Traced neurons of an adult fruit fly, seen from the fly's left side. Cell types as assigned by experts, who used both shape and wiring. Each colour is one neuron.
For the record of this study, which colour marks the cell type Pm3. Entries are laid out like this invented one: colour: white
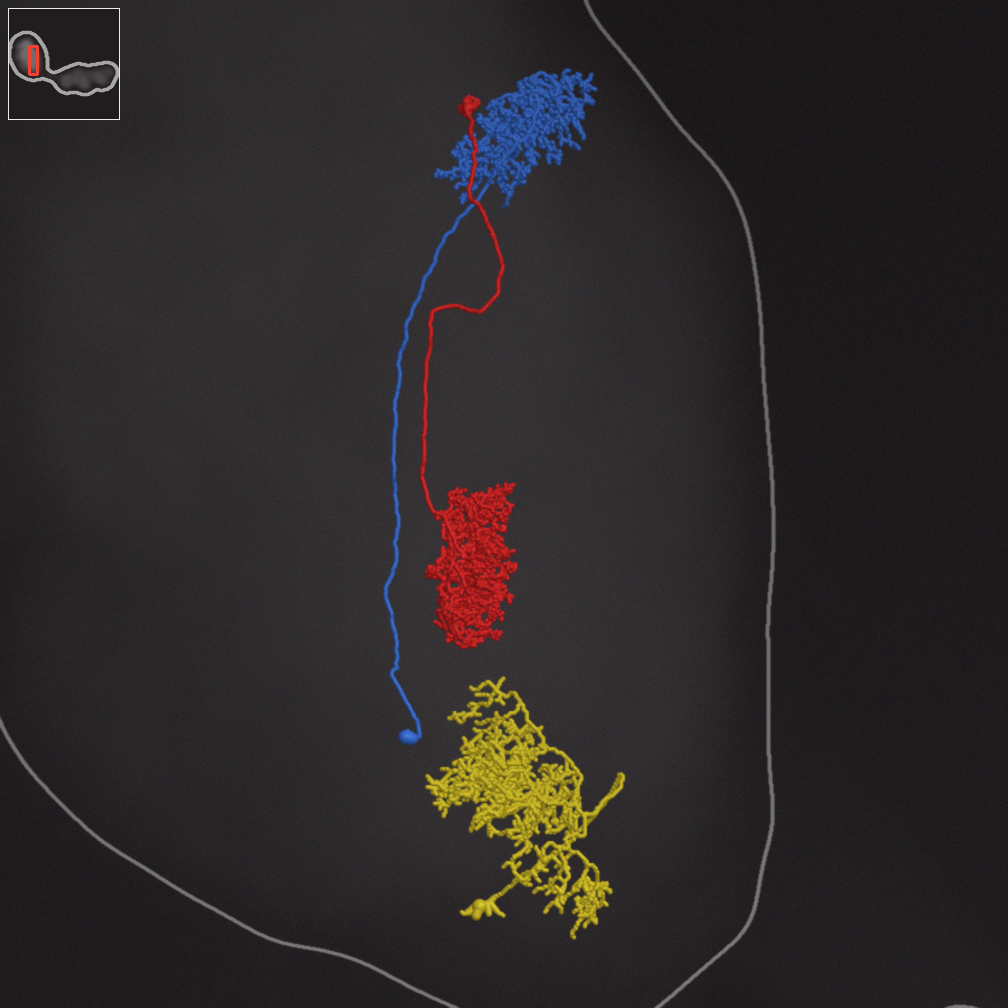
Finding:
colour: yellow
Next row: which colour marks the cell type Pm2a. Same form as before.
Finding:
colour: red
